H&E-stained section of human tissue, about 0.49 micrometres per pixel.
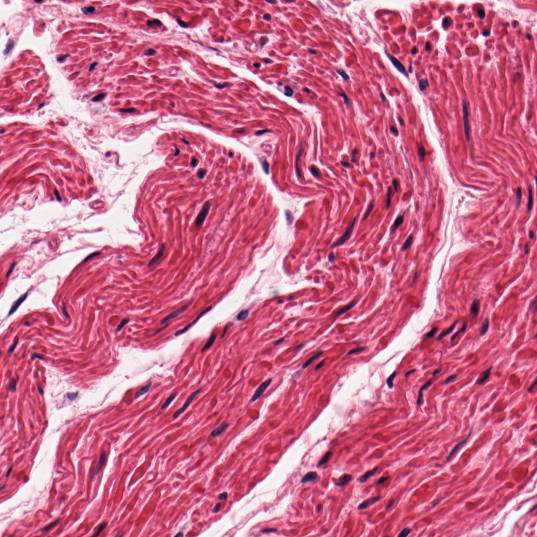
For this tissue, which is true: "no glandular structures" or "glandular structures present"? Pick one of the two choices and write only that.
No glandular structures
